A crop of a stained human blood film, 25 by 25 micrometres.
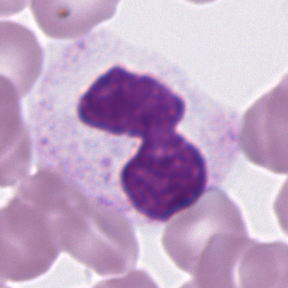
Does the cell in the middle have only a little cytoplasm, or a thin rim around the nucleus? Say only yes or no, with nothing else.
No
